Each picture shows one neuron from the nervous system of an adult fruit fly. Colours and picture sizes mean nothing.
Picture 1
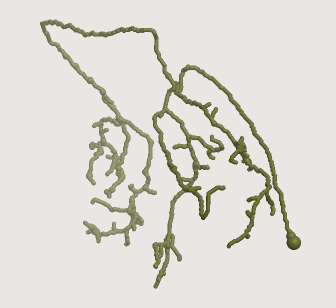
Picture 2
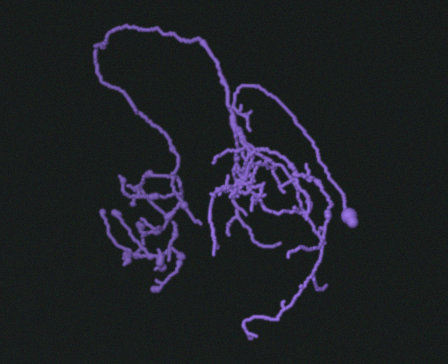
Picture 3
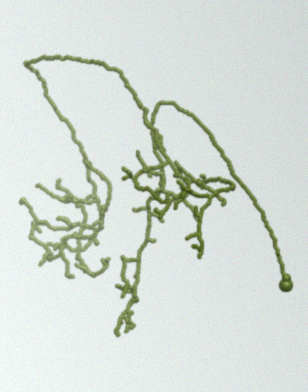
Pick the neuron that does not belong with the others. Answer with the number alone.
1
